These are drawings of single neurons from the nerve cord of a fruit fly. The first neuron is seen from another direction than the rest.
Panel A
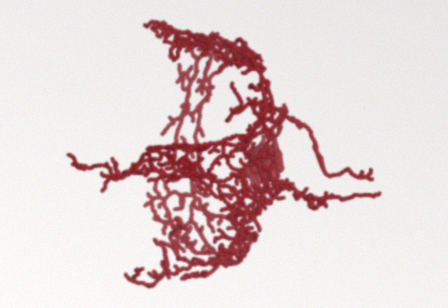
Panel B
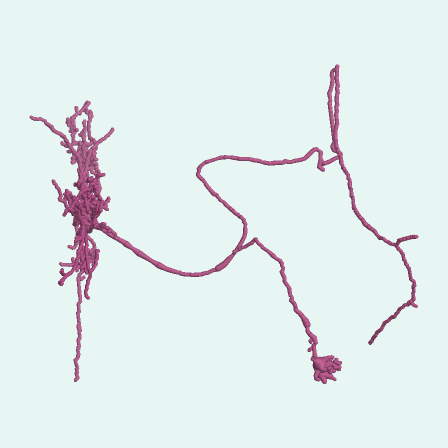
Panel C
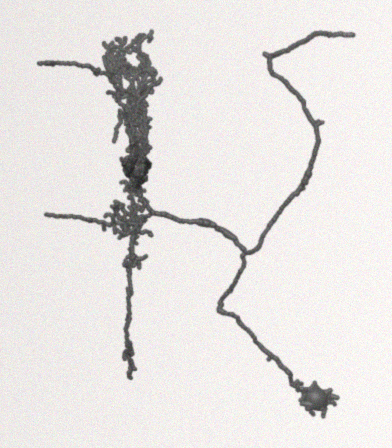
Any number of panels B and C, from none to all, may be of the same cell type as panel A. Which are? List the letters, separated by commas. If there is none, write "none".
none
